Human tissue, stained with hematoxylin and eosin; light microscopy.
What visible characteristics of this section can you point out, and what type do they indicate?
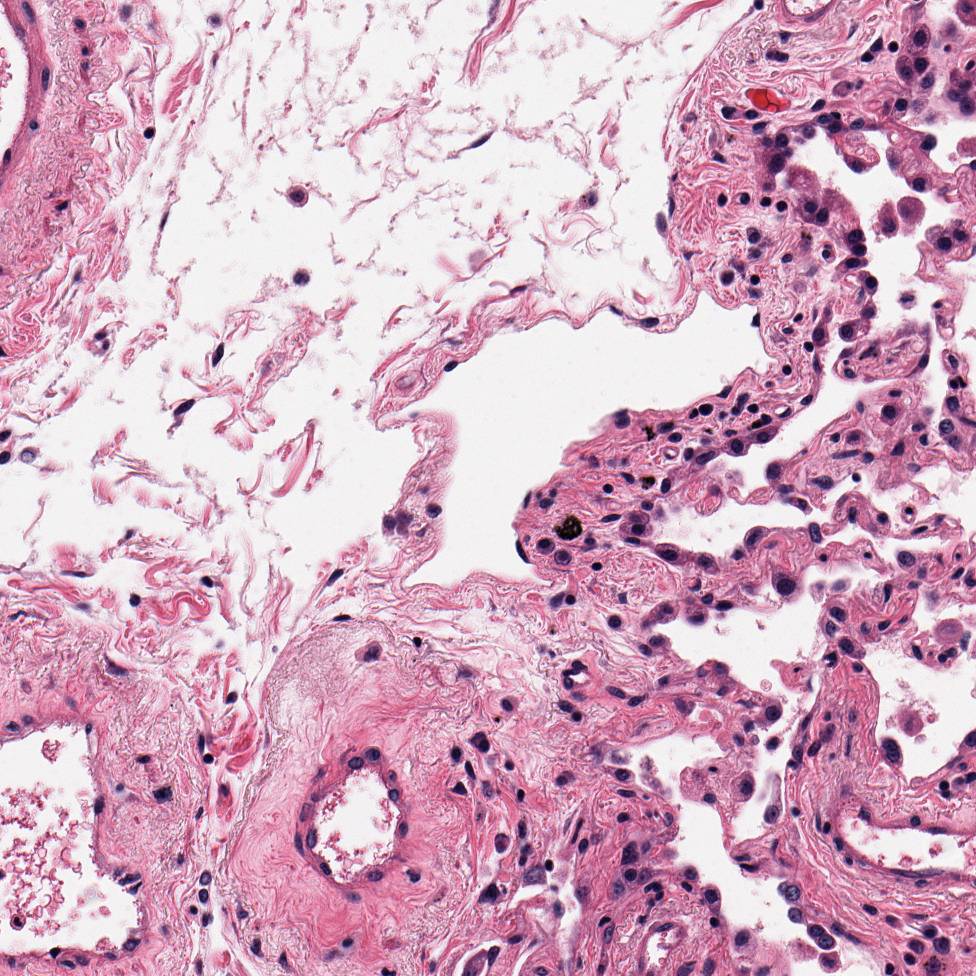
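Branching septa form a network across the right half, outlining irregular open spaces. Upper left is pale, loose, sparsely cellular tissue crossed by thin wavy pink collagen strands. A few dark brown-black pigment granules lie in the septa just right of centre. Upper right, a capillary holds a small cluster of red blood cells. It is lung.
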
